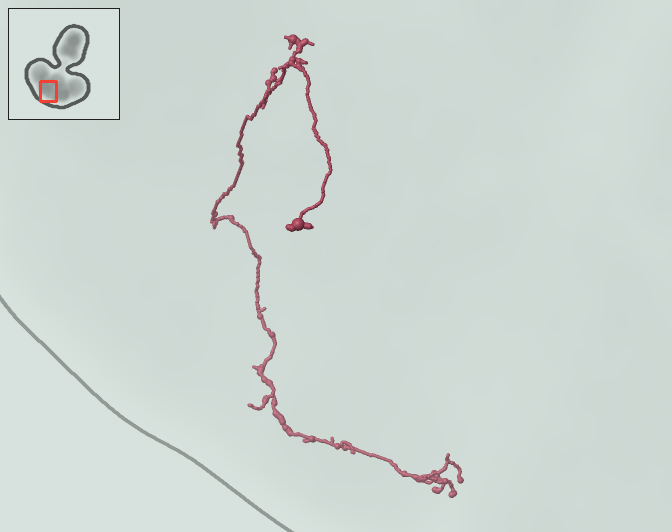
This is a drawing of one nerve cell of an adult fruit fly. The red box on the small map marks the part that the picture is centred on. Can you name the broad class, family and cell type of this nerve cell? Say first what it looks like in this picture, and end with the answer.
The cell body is in the middle of the picture. As drawn here it is taller than it is wide. It is a central-brain intrinsic neuron. The name of its family is class Kenyon Cell. It is of cell type KCg-d.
